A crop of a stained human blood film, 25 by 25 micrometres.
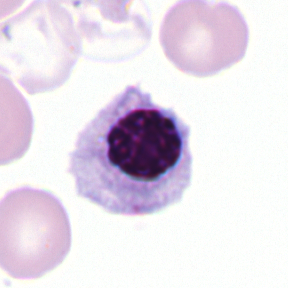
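Normoblast, the nucleated cell at the centre. Its chromatin is dark purple, clumped coarsely into blocks separated by slightly paler spaces. No nucleoli can be seen. The cytoplasm has a fine, faint granular texture without coarse dark granules, and no vacuoles are visible.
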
